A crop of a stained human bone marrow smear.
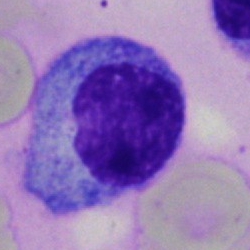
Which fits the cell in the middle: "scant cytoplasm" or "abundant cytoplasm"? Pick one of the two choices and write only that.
Abundant cytoplasm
